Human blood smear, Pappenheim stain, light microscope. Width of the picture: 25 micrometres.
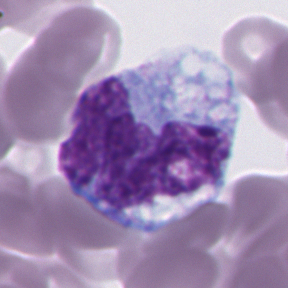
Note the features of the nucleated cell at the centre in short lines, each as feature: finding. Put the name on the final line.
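Nucleus: toward the lower left, it seems
Cytoplasm position: mostly upper right
Chromatin: mottled and lacy, not dense dark blocks
Cytoplasm: abundant, pale greyish-blue
Vacuoles: several small clear ones, scattered
Name: monocyte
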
